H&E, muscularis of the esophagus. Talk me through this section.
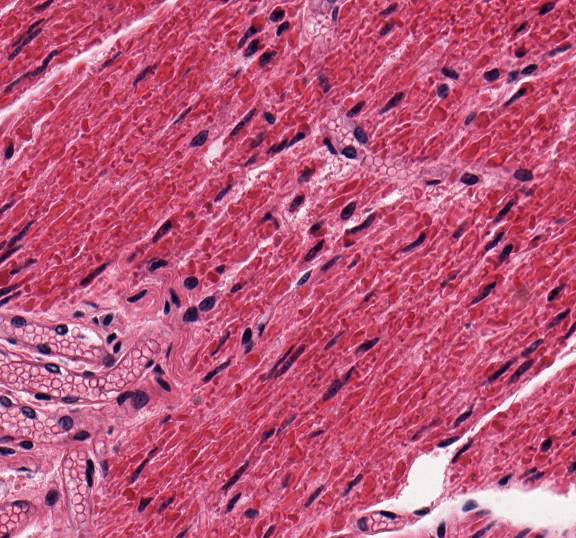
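Dark, elongated nuclei among the fibres, lying parallel to them. Lower left corner: pale bands filled with small clear bubble-like spaces. No epithelium or glands anywhere in the field. No fat cells seen.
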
